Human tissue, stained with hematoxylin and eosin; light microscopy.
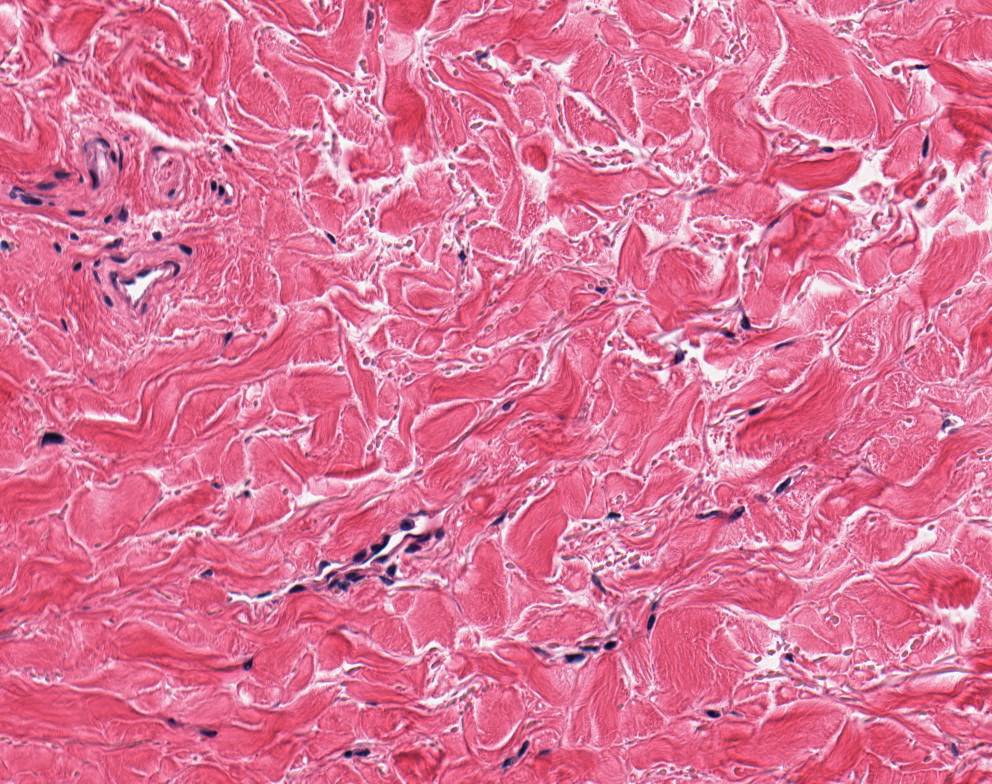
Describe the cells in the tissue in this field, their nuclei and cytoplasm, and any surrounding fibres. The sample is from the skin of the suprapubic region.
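Looking across the field, I see thick pink collagen bundles filling it all, running haphazardly in many directions. Cells are sparse; their nuclei are mostly thin, dark and spindle-shaped, lying between the bundles. In the upper left there are a few small vessels with narrow lumens. Just below the centre, left of the midline, a short line of dark elongated nuclei runs obliquely along a thin channel.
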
